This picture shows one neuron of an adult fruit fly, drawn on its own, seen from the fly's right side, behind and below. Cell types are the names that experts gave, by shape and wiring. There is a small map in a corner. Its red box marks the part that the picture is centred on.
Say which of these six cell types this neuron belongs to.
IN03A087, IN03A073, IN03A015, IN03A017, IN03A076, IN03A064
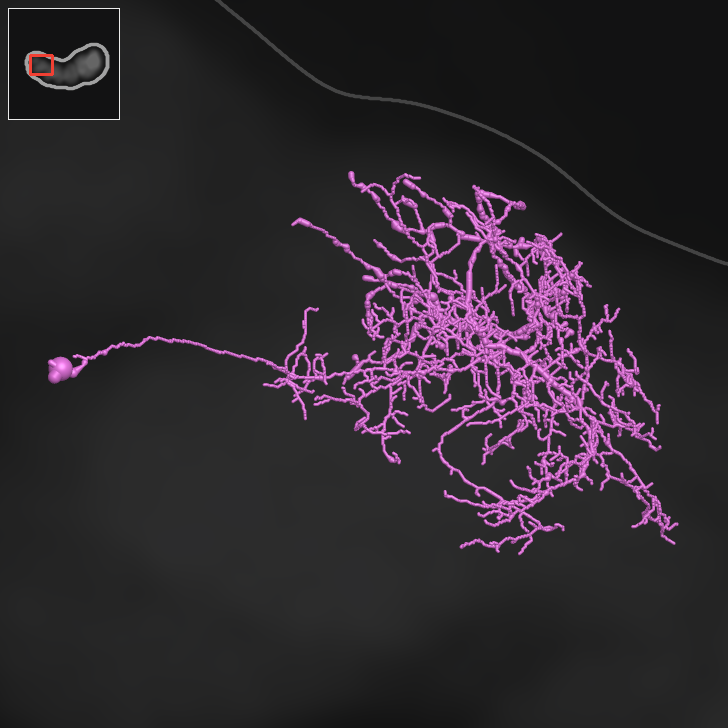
IN03A015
